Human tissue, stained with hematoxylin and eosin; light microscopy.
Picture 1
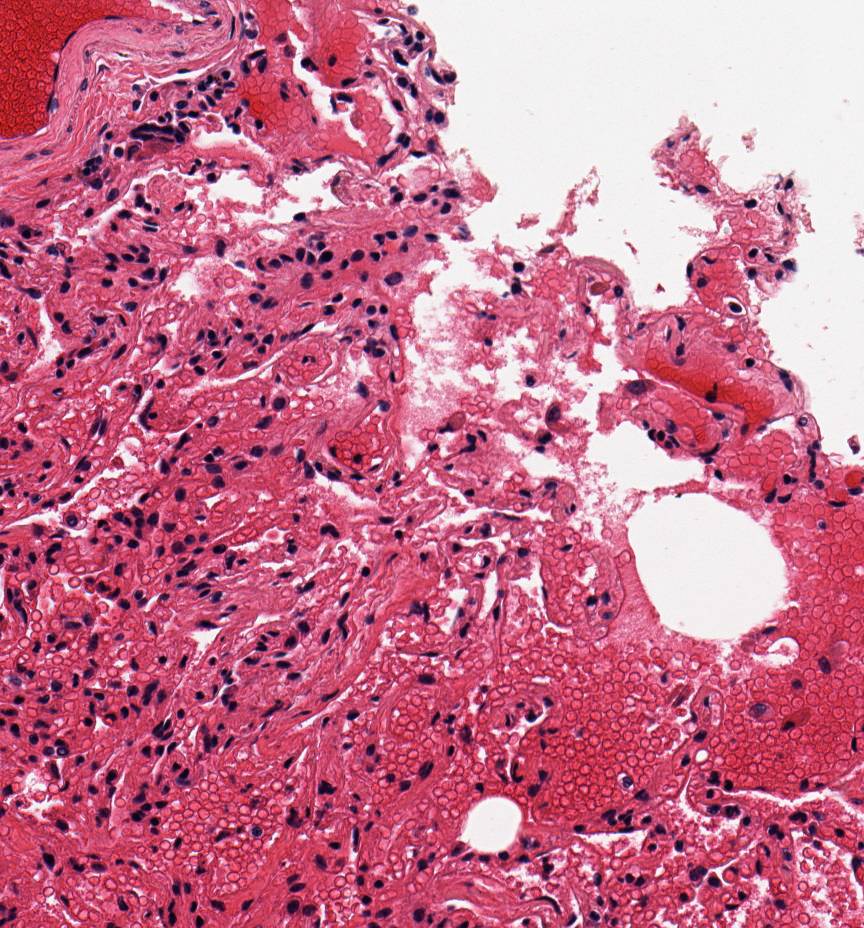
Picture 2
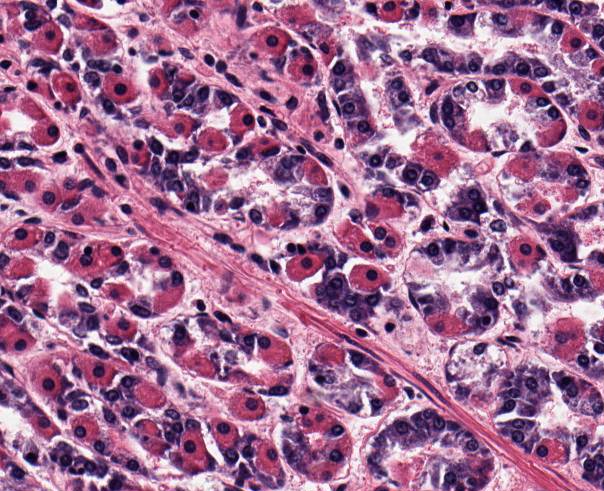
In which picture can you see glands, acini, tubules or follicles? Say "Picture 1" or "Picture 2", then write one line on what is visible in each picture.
Picture 2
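In picture 1: No epithelium or glands are present anywhere in the field.
In picture 2: Closely packed glands, cut mostly across or obliquely, fill the whole field.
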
